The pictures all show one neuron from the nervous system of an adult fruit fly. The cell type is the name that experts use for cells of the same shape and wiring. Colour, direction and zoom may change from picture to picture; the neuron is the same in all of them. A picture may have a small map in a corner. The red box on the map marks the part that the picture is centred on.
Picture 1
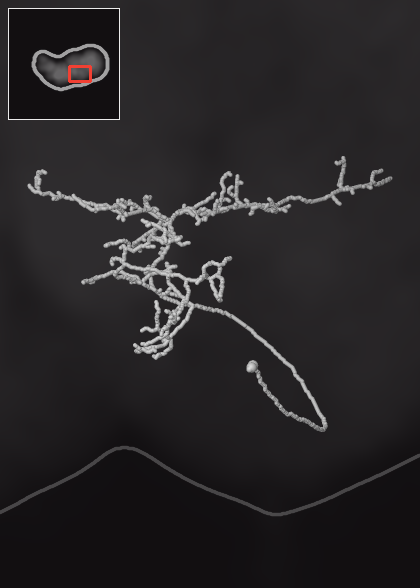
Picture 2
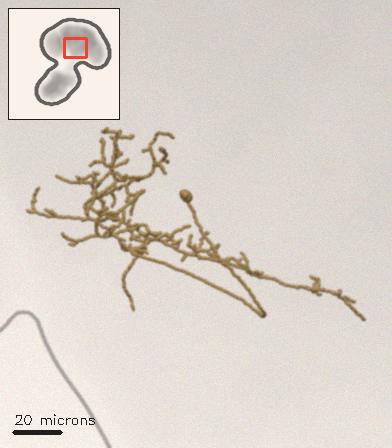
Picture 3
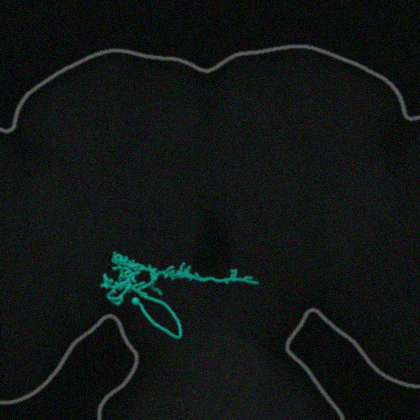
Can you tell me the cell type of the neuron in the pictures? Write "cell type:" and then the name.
cell type: AMMC019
